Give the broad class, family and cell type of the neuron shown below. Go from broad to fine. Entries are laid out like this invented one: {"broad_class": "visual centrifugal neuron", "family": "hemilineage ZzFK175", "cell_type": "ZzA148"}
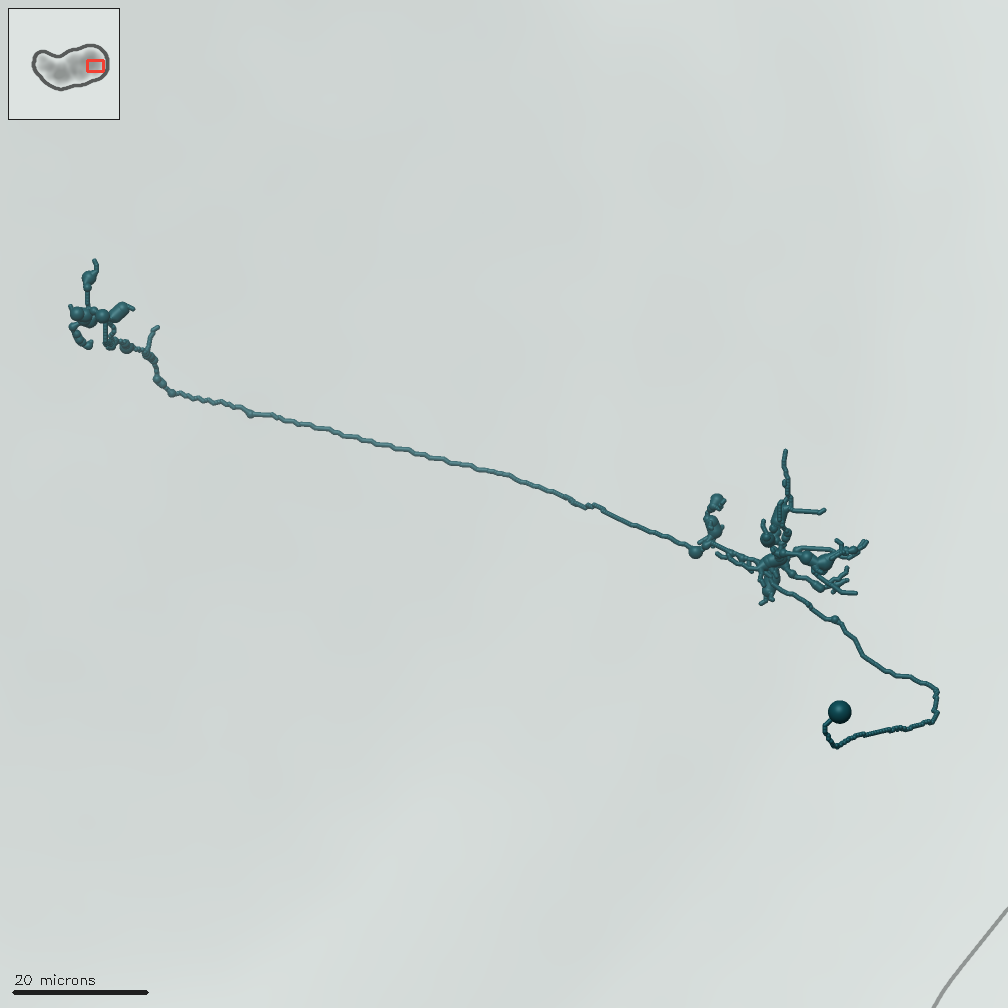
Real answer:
{"broad_class": "optic-lobe intrinsic neuron", "family": "Tm", "cell_type": "Tm5b"}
